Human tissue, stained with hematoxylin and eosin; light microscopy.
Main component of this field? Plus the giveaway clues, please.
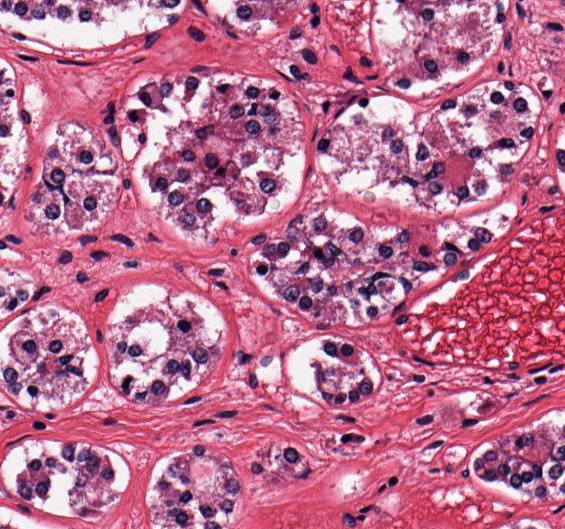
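Field: pars distalis of the pituitary. Cells in nests, nuclei round, dark, fairly uniform; septa between nests with flattened spindle-shaped nuclei.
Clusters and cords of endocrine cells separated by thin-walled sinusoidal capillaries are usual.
Packed red blood cells pooled at right edge, just below middle. White clefts around many nests, consistent with shrinkage artefact.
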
